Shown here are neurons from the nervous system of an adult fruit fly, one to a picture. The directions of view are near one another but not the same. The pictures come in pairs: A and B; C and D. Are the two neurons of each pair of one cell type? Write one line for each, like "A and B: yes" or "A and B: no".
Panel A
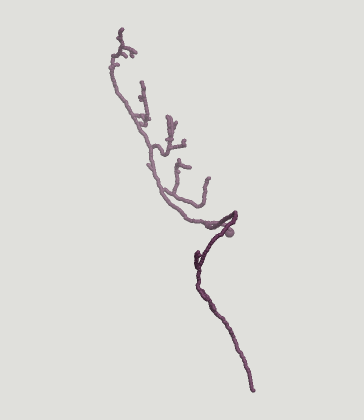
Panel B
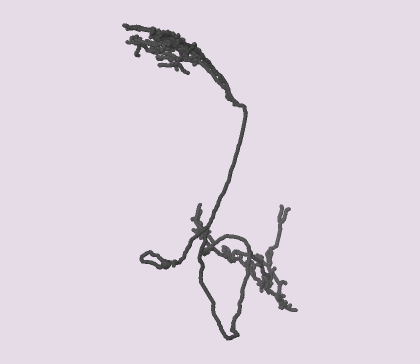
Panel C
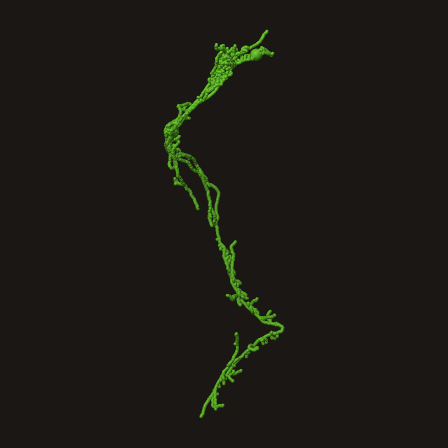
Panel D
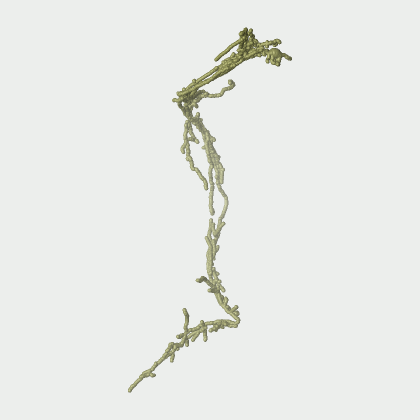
A and B: no
C and D: yes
